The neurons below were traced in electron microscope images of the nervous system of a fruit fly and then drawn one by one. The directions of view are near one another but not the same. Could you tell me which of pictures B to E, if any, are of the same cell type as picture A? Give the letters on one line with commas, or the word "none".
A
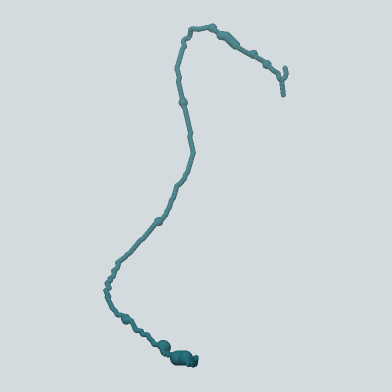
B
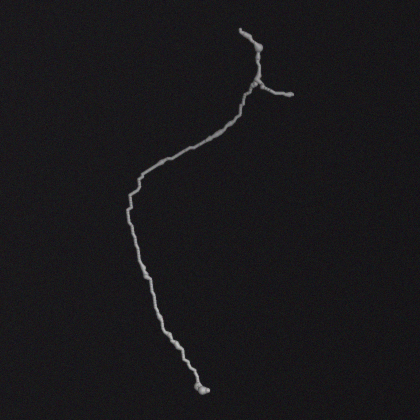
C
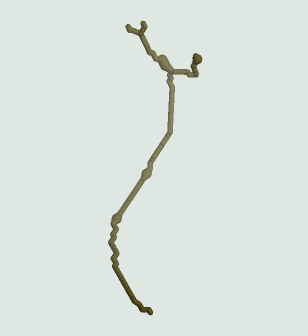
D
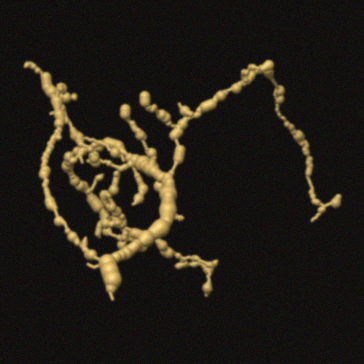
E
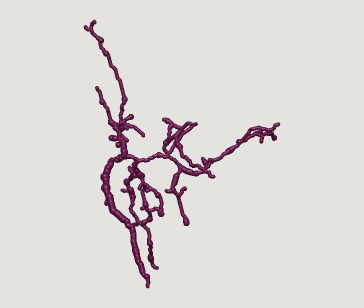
B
